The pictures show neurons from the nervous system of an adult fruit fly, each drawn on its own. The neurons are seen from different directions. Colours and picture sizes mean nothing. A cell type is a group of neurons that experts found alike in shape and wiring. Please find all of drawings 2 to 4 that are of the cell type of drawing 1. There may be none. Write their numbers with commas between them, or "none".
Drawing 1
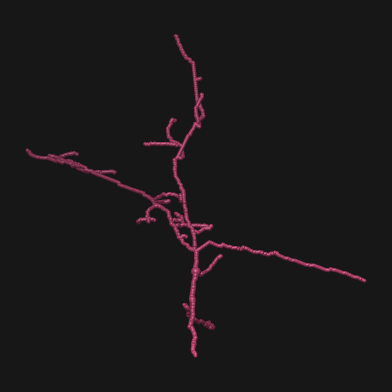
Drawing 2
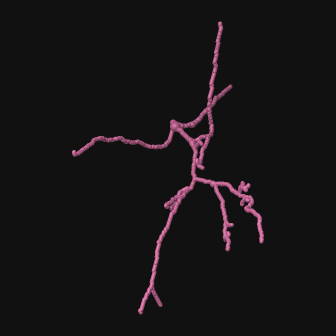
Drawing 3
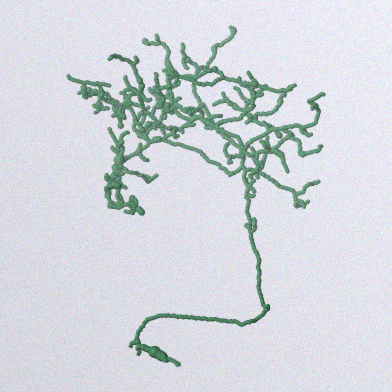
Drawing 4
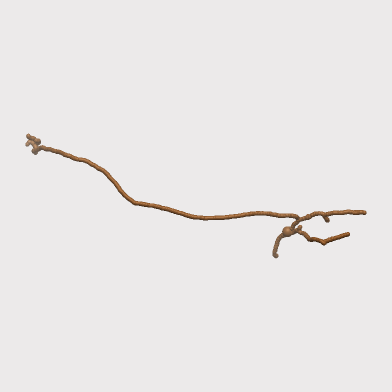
2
